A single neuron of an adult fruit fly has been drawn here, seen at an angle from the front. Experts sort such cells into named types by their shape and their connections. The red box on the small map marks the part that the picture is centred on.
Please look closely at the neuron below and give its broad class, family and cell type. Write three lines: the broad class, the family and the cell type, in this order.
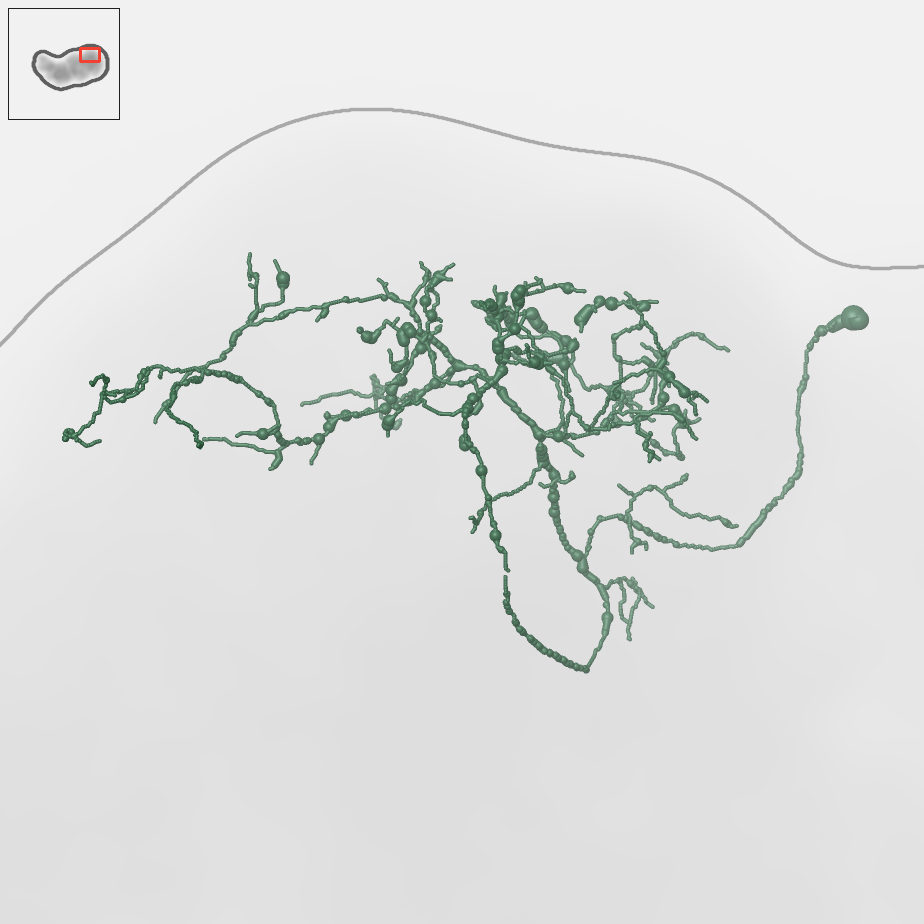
central-brain intrinsic neuron
hemilineage SLPal1
SLP012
